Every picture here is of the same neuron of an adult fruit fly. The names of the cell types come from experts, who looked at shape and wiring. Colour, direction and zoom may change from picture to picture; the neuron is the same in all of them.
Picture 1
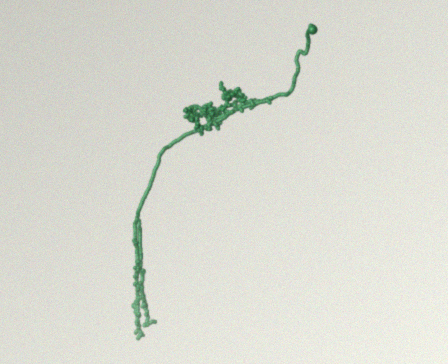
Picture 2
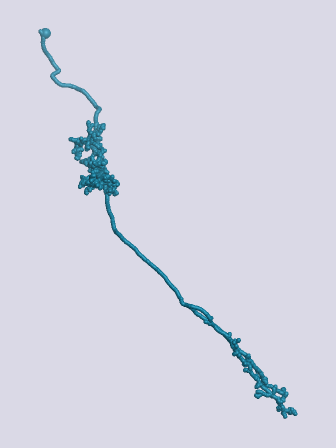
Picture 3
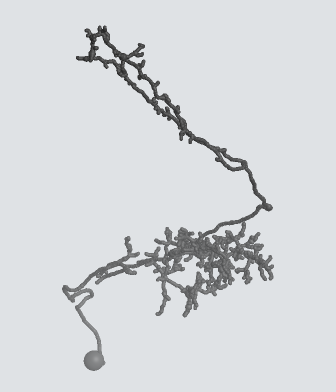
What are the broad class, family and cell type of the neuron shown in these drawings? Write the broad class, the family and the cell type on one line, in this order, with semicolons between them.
optic-lobe intrinsic neuron; Tm; Tm37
